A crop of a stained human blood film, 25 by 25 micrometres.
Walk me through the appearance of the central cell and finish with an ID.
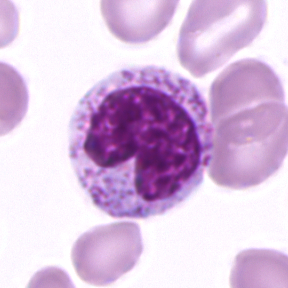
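Round and smooth in outline, the cell holds a kidney-shaped nucleus with a deep notch, which opens toward the lower left. No nucleoli are visible in the nucleus. It is a band neutrophil.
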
